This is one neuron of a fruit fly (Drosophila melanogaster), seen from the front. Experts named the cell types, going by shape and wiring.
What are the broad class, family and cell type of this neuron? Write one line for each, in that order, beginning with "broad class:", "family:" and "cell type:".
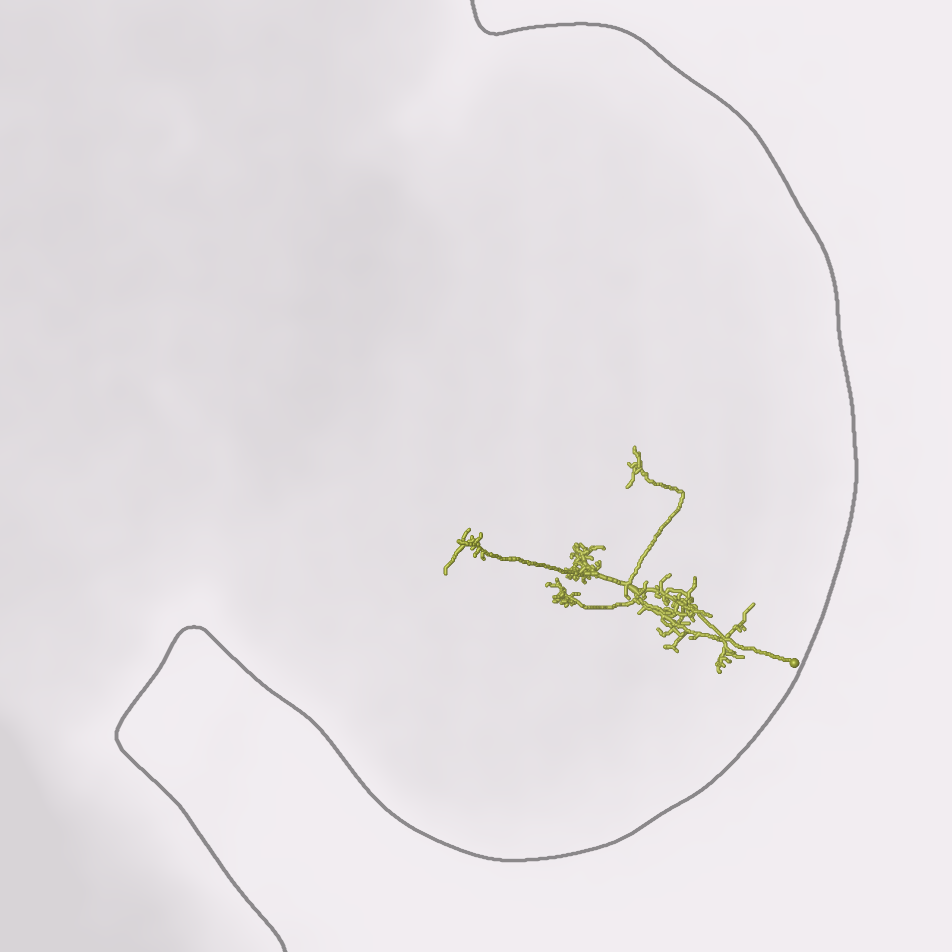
broad class: visual projection neuron
family: TmY
cell type: TmY14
